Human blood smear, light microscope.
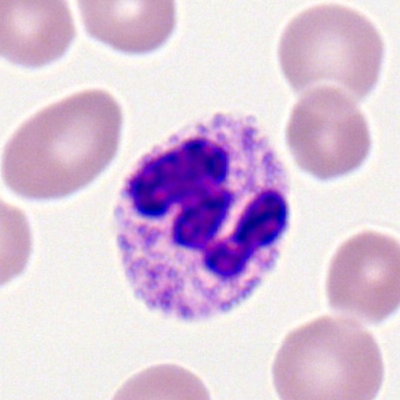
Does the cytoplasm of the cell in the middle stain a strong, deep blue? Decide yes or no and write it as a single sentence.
No, this cell's cytoplasm lacks blue and grey, being pink, salmon or nearly colourless.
